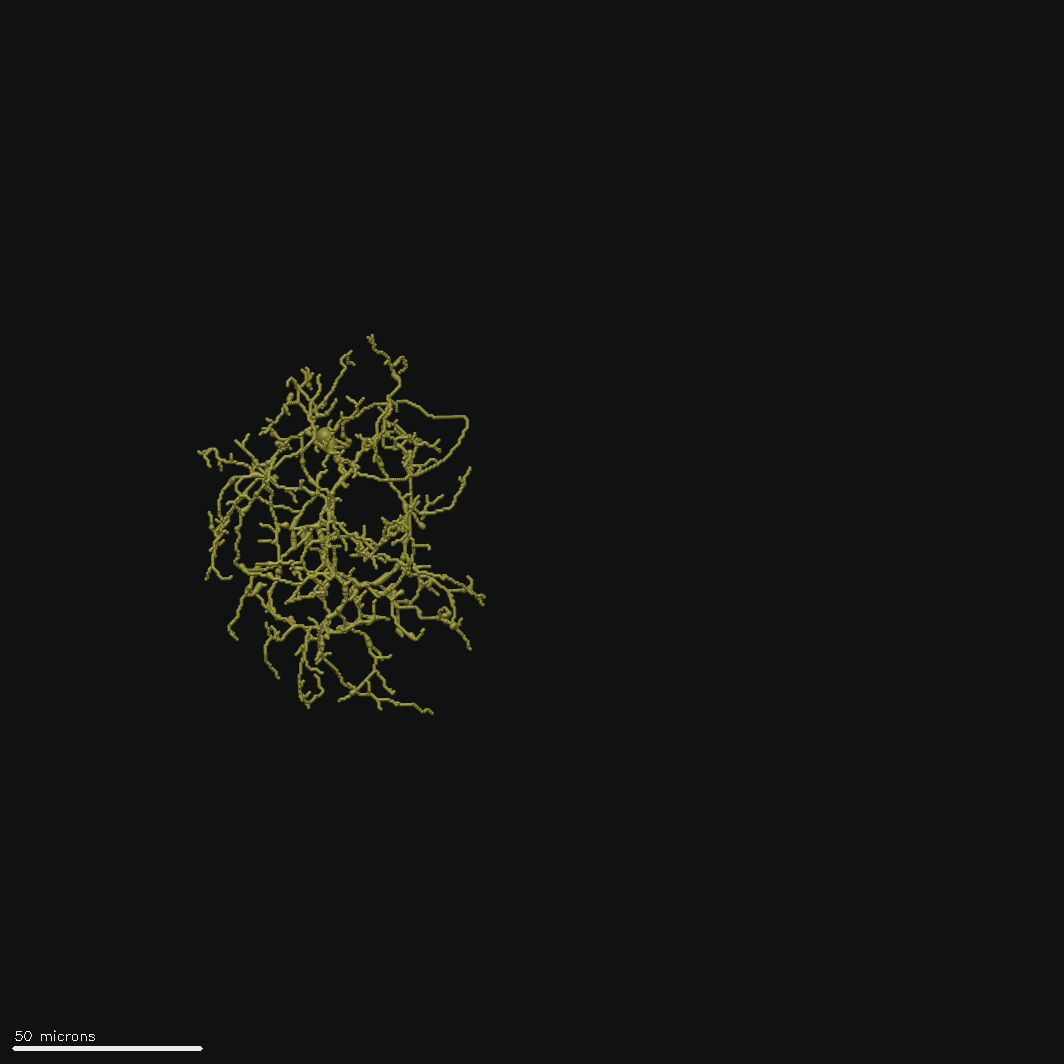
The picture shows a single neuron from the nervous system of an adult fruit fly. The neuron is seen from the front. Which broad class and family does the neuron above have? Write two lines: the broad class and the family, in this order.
nerve-cord intrinsic neuron
hemilineage 21A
